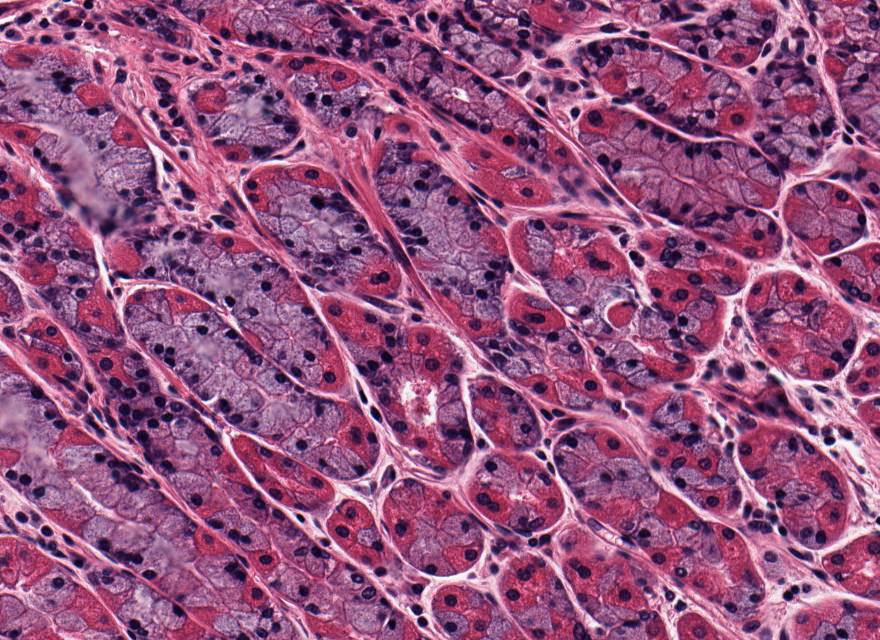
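Stomach. Toward the right of the field, gland profiles are mostly rounded or oval cross-sections rather than long strips. Parietal cells, with bright pink cytoplasm and a single central round nucleus, are scattered along the edges of the gland profiles. Chief cells, with pale purple-grey, finely bubbly cytoplasm and small dark nuclei, make up much of each gland. Both types intermingle within the same gland profiles.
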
